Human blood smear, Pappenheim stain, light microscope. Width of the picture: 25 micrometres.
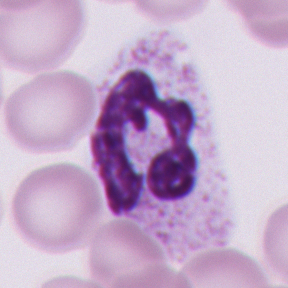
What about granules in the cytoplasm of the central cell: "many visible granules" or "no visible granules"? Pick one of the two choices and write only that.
Many visible granules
